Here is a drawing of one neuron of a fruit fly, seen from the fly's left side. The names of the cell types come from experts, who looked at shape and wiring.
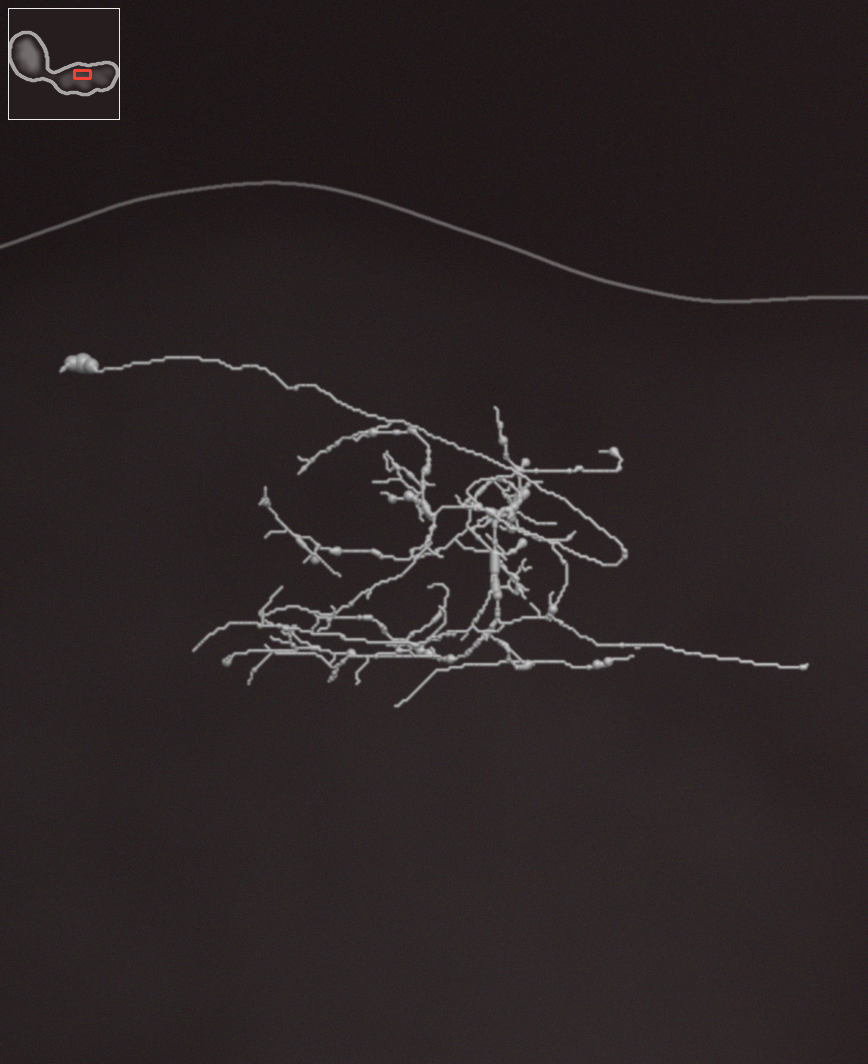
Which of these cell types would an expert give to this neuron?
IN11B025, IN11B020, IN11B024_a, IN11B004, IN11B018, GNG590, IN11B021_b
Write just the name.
IN11B018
